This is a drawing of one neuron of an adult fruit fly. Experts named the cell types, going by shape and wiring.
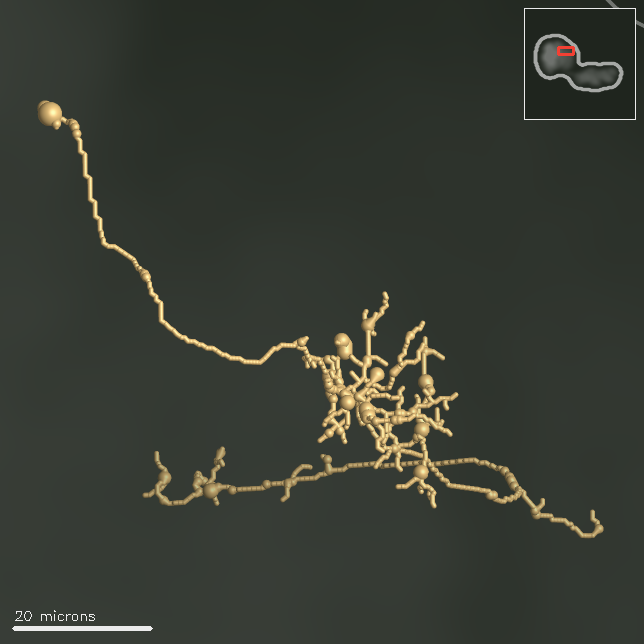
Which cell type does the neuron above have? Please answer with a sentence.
The cell type is TmY10.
